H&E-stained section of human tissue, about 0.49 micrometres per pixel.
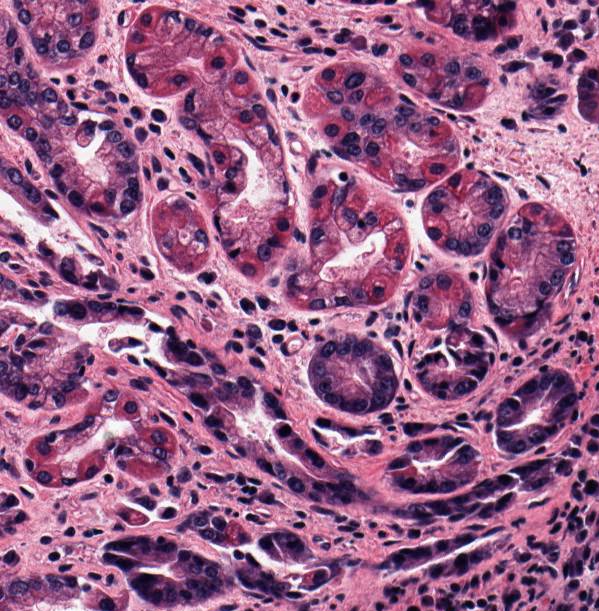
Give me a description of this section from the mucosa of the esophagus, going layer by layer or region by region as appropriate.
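In the upper half, many gland cells are large, with deep red granular cytoplasm and round central nuclei. Lower middle and right, the glands are lined mostly by cells with pale purple-grey cytoplasm, with few red ones. Lumina are narrow, slit-like or branching, not wide and round.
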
